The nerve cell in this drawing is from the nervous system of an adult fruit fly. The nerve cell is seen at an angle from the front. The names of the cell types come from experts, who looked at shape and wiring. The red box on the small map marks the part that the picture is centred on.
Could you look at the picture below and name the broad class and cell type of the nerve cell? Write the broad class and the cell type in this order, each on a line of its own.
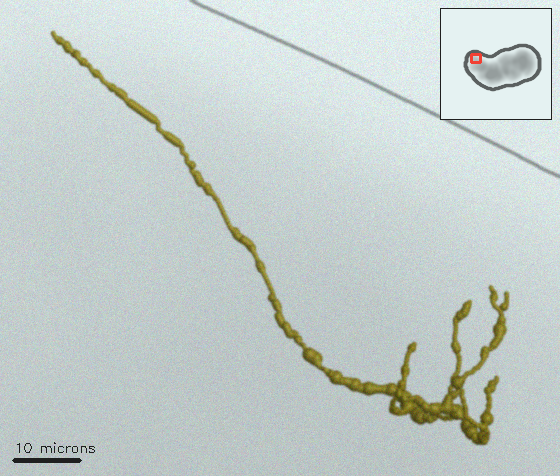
sensory neuron entering the nerve cord
SNxx02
